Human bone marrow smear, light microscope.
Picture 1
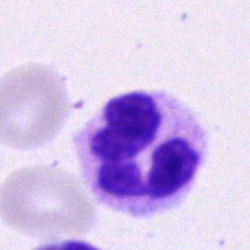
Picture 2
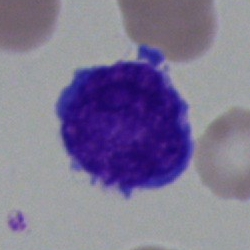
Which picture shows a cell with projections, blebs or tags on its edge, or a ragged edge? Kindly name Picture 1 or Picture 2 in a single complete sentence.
The cell of Picture 2 has a border that is ragged or frayed, or bears projections, blebs or tags.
